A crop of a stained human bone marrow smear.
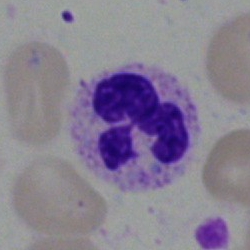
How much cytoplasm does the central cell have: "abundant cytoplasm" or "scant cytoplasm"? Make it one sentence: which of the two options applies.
It is abundant cytoplasm that surrounds the nucleus of this cell.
